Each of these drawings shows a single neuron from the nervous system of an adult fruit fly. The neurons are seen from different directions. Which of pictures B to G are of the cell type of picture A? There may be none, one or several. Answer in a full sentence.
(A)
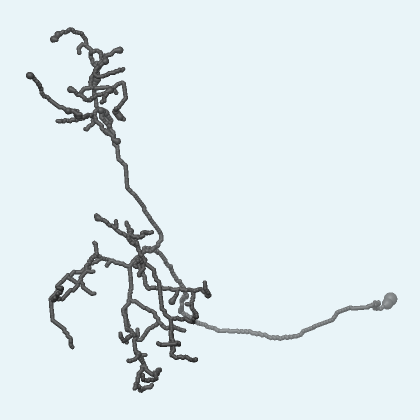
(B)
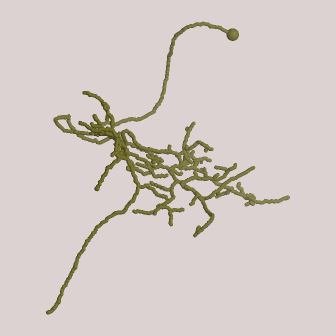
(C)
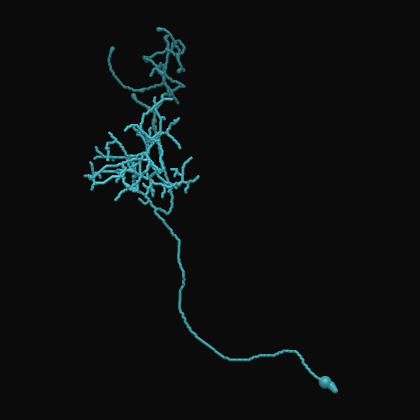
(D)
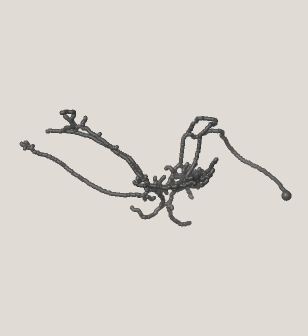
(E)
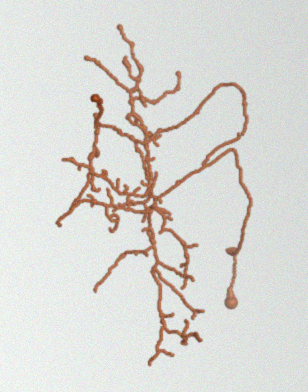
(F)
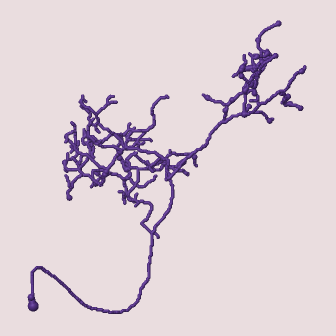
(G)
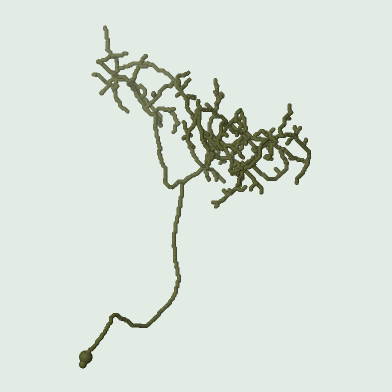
Picture C, picture F and picture G are of the same cell type.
